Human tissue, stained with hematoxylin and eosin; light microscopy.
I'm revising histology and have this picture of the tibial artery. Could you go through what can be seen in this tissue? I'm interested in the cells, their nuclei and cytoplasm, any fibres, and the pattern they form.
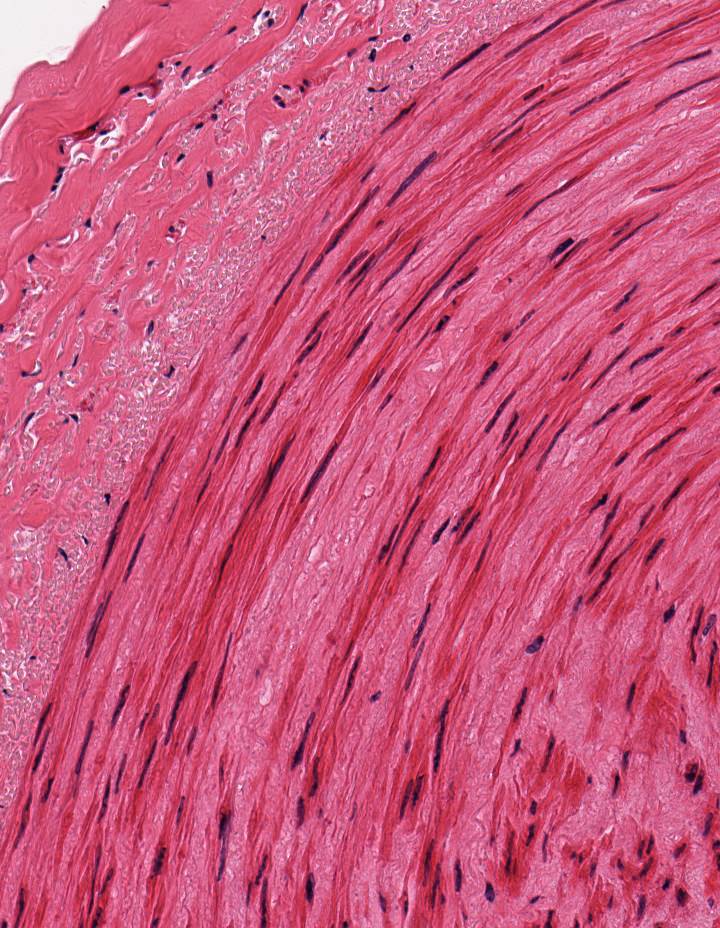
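First, smooth muscle fibres: a curved band sweeping lower left to upper right across most of the field, nuclei elongated, cigar-shaped, parallel to the fibres. Second, lower right: fibres run more obliquely, nuclei appearing shorter, more clustered. Third, upper left: dense, wavy pink collagen bundles, sparse small dark nuclei.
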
